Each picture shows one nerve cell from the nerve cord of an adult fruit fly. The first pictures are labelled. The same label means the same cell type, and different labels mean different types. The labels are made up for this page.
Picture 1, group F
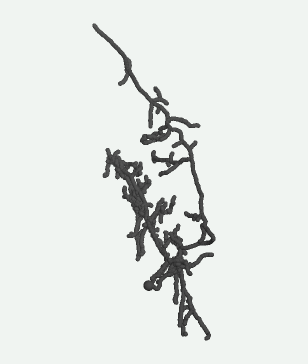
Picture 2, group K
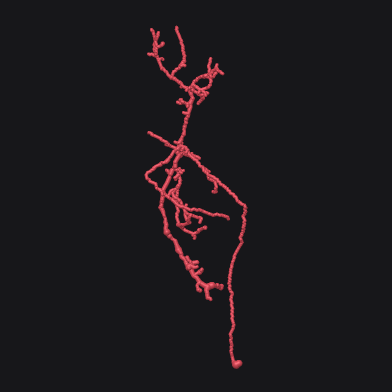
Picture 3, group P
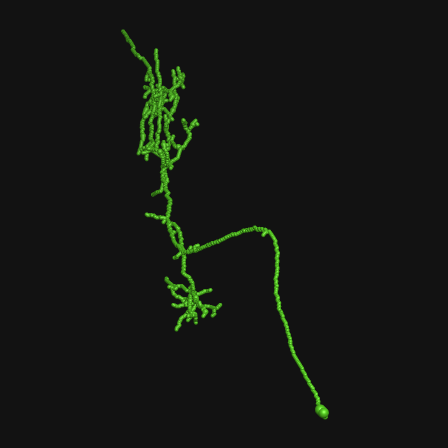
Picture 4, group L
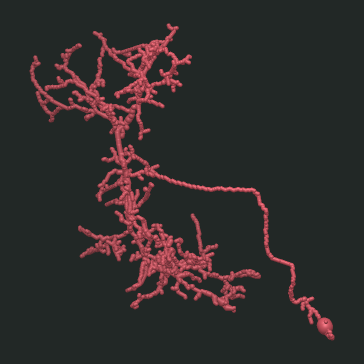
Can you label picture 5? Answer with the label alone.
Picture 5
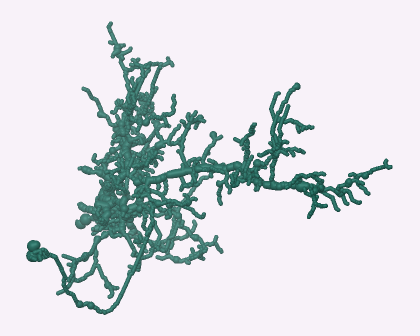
group L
